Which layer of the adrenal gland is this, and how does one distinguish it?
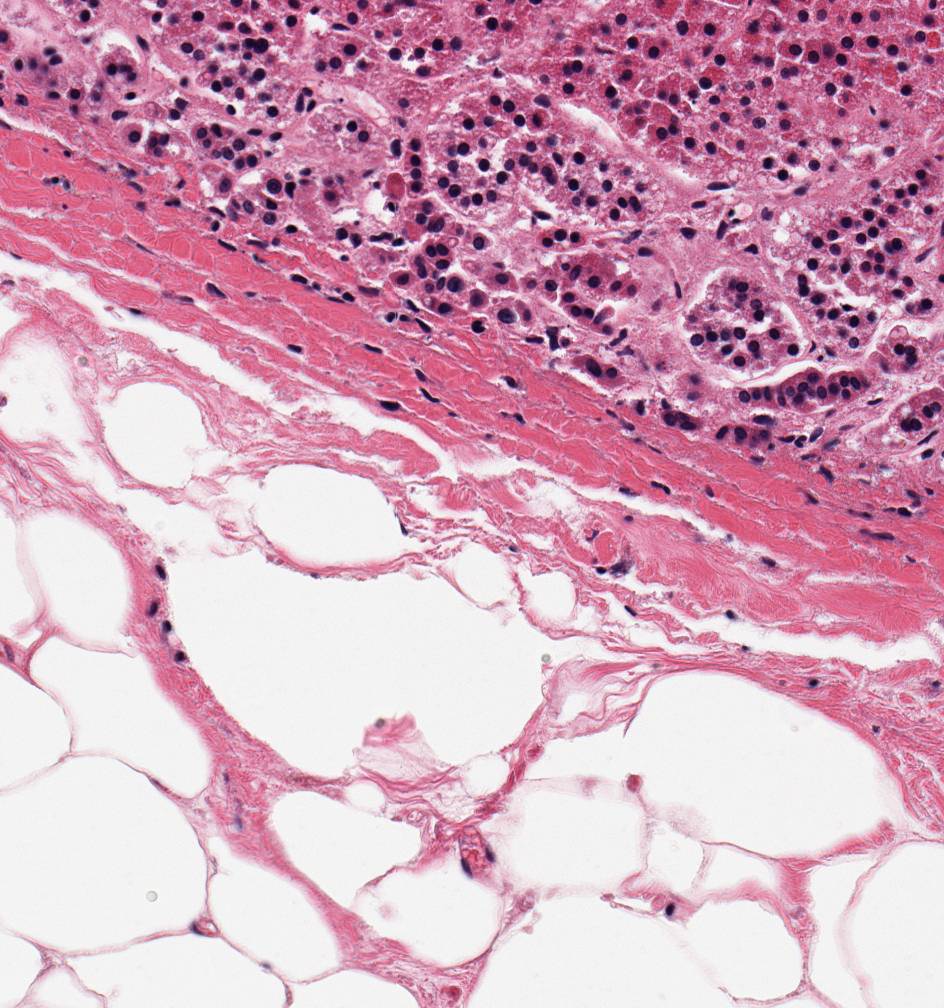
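Fat occupies the lower half of this field. Its adipocytes appear as large empty spaces bounded by thin pink membranes.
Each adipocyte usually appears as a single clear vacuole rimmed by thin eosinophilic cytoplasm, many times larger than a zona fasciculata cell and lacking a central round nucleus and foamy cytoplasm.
Above a diagonal pink fibrous band lies densely cellular tissue whose cells have small, round, darkly stained nuclei and, at the upper right, gather in rounded nests.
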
